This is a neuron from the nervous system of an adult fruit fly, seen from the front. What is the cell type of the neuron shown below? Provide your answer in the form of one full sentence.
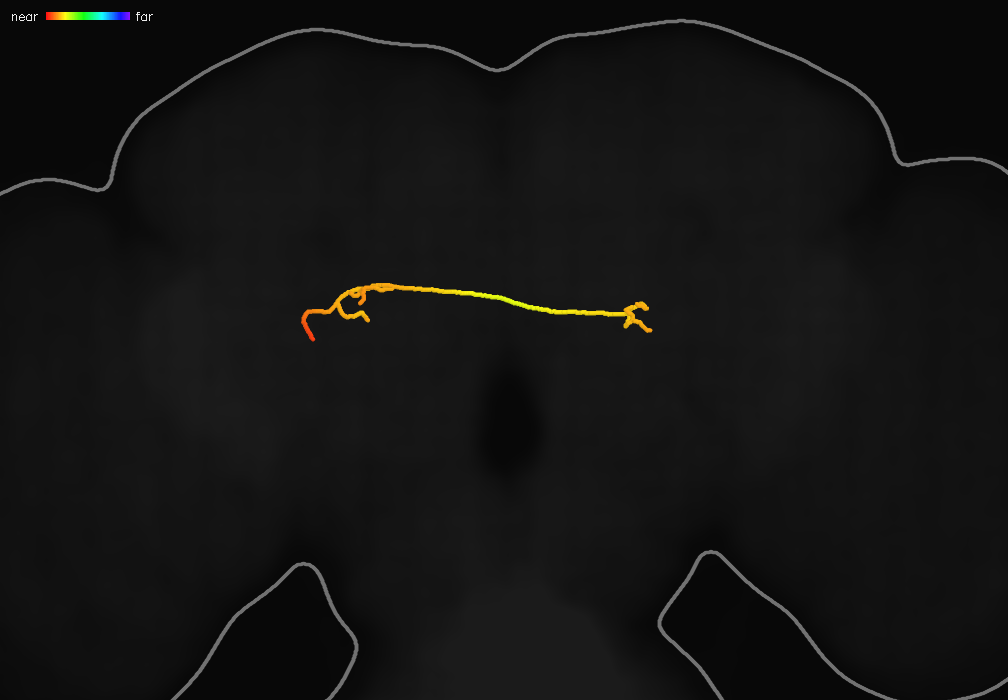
Of the cell type ORN_DL1 is this neuron.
